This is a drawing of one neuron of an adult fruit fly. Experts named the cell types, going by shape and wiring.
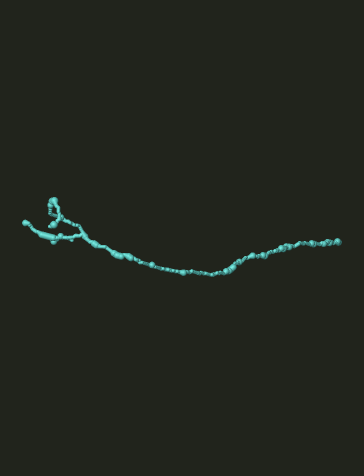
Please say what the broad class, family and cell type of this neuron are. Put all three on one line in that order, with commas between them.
sensory neuron entering the brain, class mechanosensory, JO-ED2_a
